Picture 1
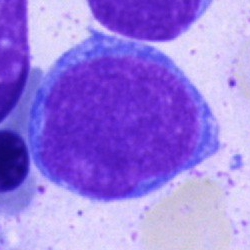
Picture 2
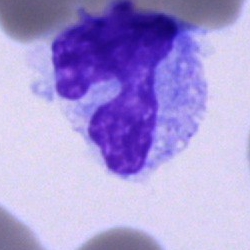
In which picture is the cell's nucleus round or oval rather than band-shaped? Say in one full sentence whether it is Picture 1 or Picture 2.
Picture 1 contains the cell with a nucleus gathered into one compact round or oval mass.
